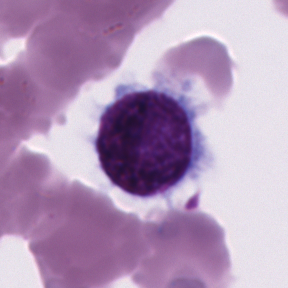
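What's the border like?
Ragged and fuzzy, not smooth, with fine pale blue hair-like projections mostly along the upper and right edges.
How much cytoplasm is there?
Scant, just a narrow rim around the nucleus.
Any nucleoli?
None visible.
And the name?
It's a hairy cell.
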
